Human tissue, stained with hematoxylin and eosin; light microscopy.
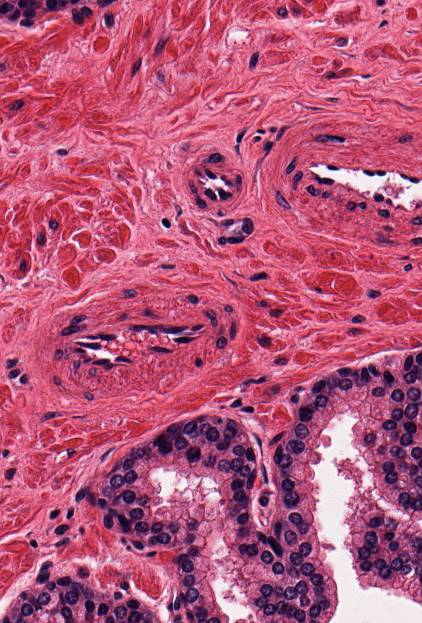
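Prostate. Taking each feature in turn: glands run along the lower part of the field, while dense stroma fills the upper two-thirds. The gland epithelium forms papillary infoldings projecting into the lumina. Its nuclei are round and darkly stained. The stroma consists of eosinophilic smooth muscle bundles running in different directions, some cut across, others lengthwise.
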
